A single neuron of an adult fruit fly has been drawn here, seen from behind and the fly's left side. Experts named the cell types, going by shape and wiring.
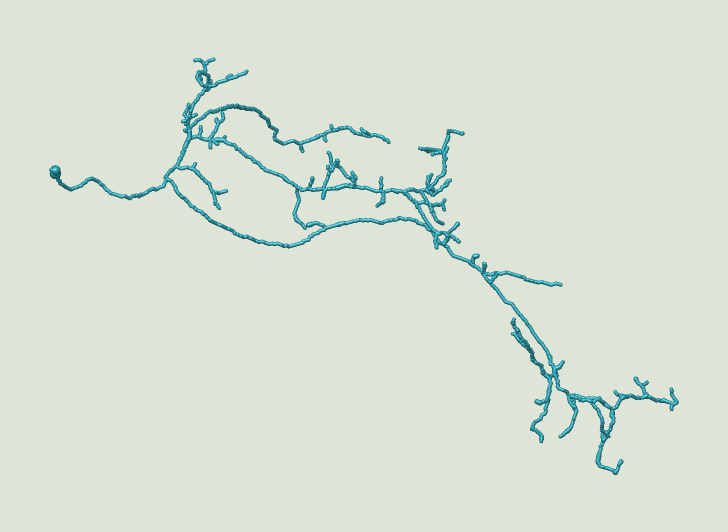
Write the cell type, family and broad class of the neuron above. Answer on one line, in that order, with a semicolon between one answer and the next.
SMP020; hemilineage AOTUv3_dorsal; central-brain intrinsic neuron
